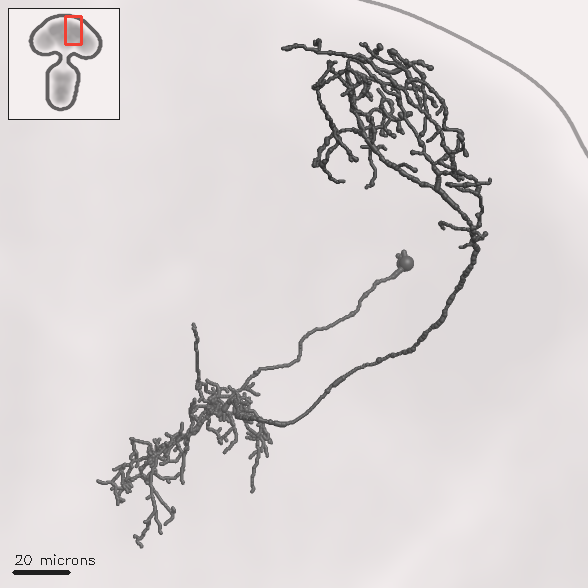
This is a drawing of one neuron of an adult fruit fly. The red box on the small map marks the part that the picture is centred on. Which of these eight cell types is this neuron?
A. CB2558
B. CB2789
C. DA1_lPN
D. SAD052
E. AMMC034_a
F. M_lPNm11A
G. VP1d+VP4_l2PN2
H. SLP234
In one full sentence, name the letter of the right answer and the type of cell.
Here the neuron is of cell type SLP234, corresponding to option H.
